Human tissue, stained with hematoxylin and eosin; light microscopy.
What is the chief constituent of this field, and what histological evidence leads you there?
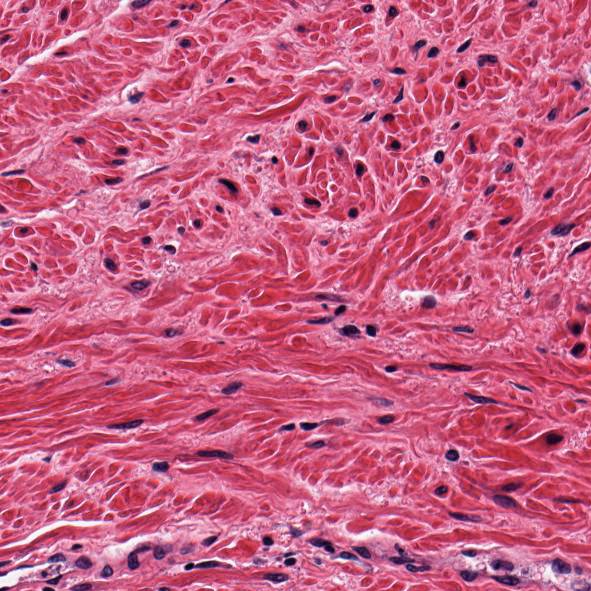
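Main tissue: fibromuscular stroma. Smooth muscle cells cut across in the upper half, along their length in the lower half, where nuclei are elongated, cigar-shaped, parallel to the fibres.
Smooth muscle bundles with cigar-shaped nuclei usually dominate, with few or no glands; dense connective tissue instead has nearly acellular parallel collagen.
Only thin, pale connective tissue strands between cells and bundles; no epithelium, glands or fat cells.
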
